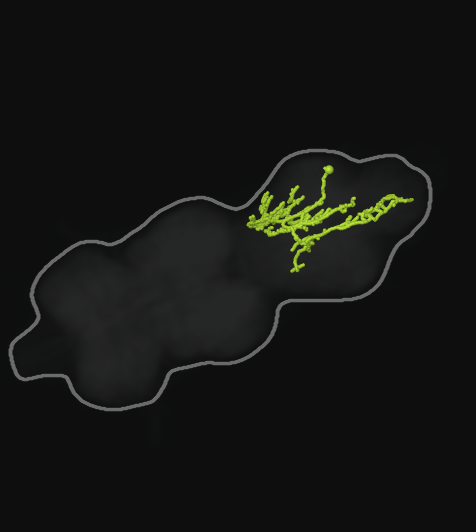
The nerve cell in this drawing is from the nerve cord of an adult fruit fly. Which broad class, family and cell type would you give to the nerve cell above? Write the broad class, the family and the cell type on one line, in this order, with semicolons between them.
nerve-cord intrinsic neuron; hemilineage 06A; IN06A063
